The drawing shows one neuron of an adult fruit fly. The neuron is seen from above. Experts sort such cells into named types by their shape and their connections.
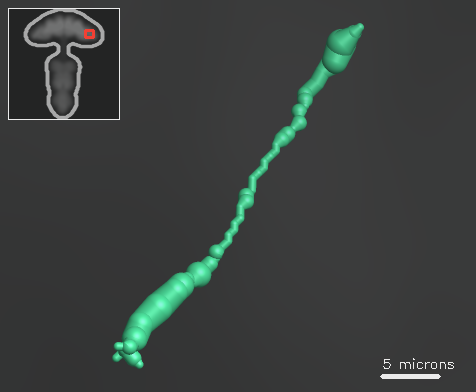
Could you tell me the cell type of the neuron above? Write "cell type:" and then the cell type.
cell type: R7y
